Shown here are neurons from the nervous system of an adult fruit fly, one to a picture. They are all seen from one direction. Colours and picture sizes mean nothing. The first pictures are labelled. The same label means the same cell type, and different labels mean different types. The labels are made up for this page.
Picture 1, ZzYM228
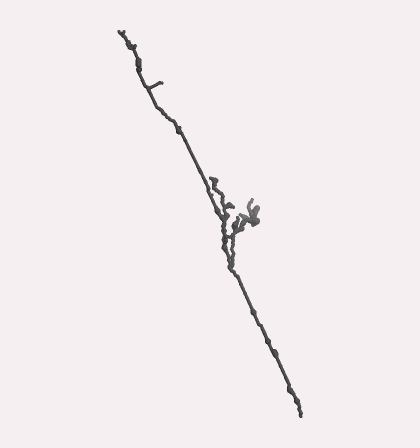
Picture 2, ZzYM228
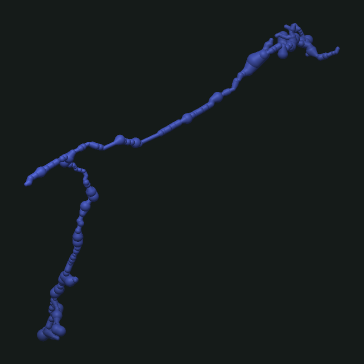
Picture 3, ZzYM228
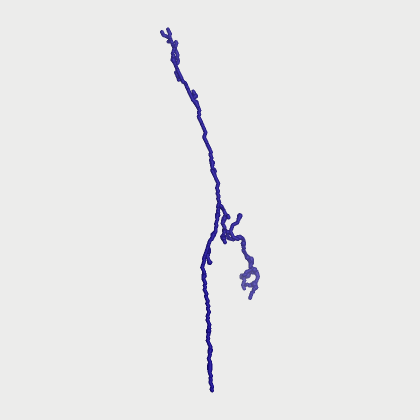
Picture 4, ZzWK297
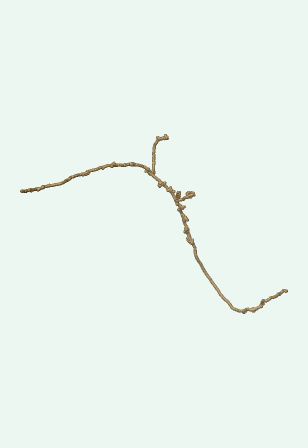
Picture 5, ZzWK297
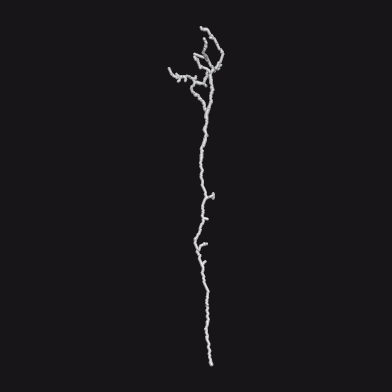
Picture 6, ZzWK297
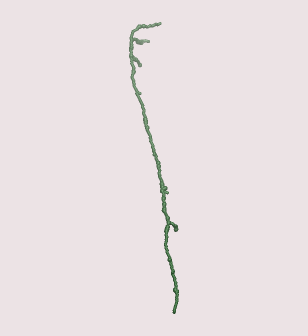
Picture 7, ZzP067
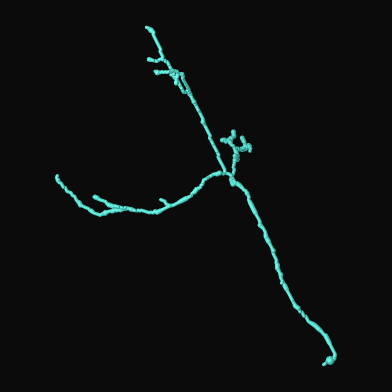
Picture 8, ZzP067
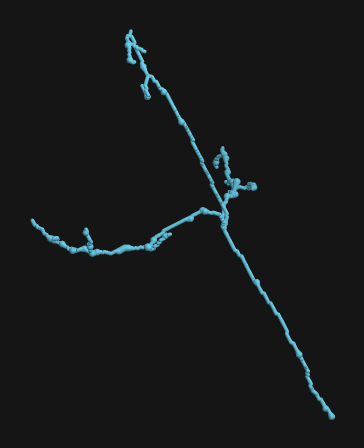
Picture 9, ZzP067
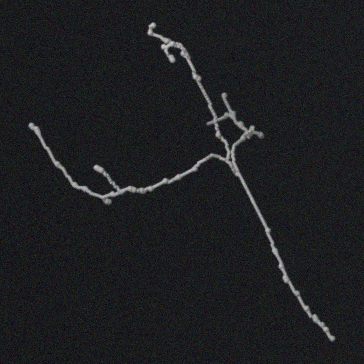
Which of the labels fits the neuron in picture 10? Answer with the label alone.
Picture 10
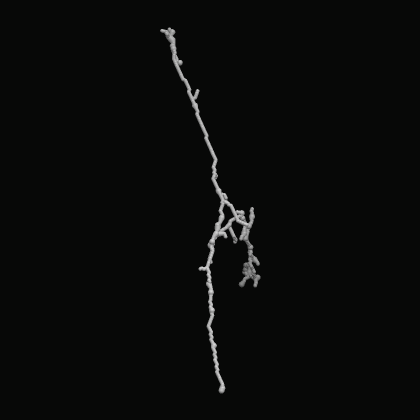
ZzYM228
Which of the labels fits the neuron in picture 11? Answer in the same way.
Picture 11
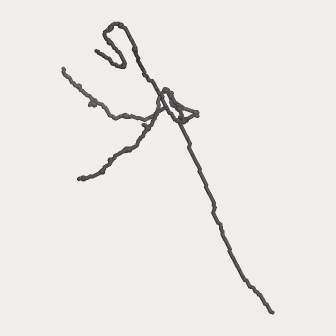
ZzP067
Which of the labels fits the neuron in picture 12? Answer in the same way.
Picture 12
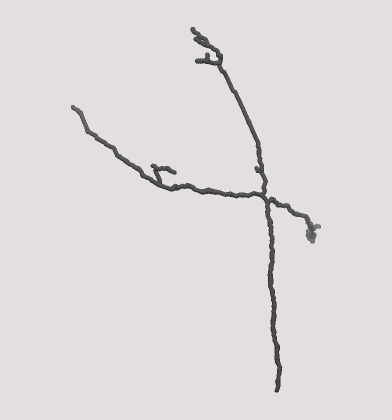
ZzP067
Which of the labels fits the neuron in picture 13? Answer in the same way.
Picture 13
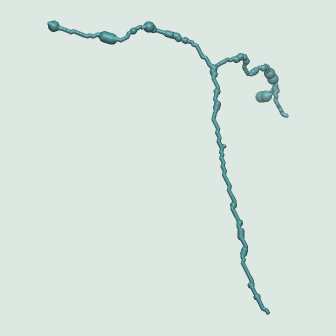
ZzP067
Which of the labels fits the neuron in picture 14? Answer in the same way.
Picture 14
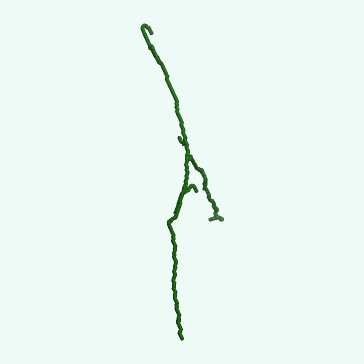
ZzYM228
